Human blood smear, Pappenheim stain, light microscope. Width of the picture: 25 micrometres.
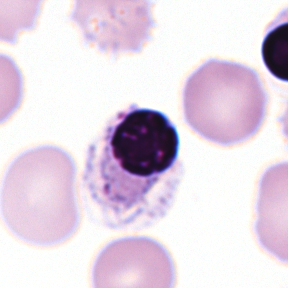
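Normoblast, central cell, stained smear of human peripheral blood, light microscopy. Nucleus off-centre, toward upper right; chromatin dark purple, densely condensed. Cytoplasm very pale, faintly greyish-lilac. Cell outline irregular and ragged, most of all at lower left.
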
